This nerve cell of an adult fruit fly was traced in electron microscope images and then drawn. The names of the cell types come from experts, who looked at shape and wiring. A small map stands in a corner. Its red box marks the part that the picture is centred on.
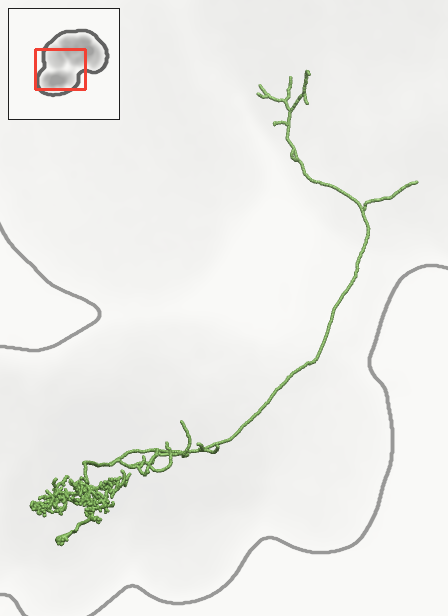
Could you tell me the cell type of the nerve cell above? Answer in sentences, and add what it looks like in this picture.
The cell type is AN10B019. It is an ascending neuron. As drawn here it is about as wide as it is tall.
